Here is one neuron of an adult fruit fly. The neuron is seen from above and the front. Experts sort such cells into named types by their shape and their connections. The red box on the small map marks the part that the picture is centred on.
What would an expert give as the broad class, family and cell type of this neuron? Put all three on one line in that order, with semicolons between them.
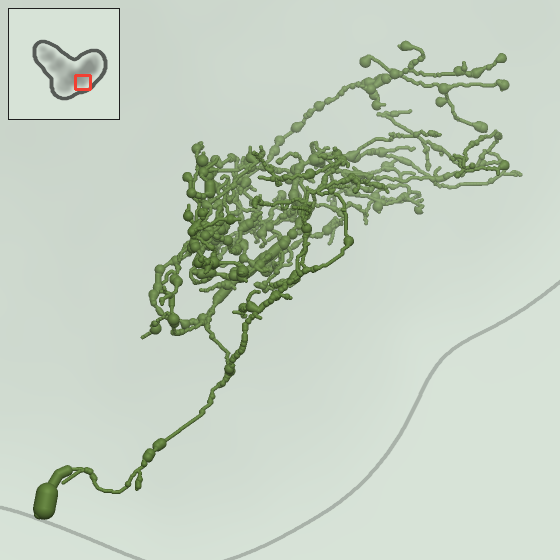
central-brain intrinsic neuron; hemilineage TRdl_b; PRW064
